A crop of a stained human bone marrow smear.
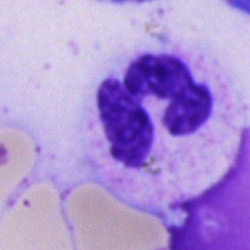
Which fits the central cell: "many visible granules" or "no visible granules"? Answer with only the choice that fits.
Many visible granules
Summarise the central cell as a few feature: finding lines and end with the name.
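Chromatin: checked, dark purple and densely clumped
Nucleoli: checked, none visible
Outline: checked, roughly round
Cell type: segmented neutrophil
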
